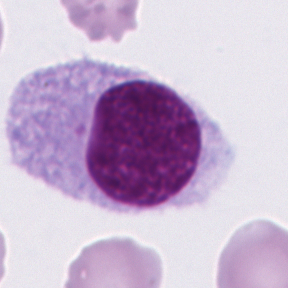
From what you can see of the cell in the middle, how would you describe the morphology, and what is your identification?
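An oval outline, longer from left to right than from top to bottom. The nucleus is off-centre toward the right, with most of the cytoplasm on the left. That cytoplasm is pale bluish-grey, finely frayed at its edge along the top. Name: hairy cell.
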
